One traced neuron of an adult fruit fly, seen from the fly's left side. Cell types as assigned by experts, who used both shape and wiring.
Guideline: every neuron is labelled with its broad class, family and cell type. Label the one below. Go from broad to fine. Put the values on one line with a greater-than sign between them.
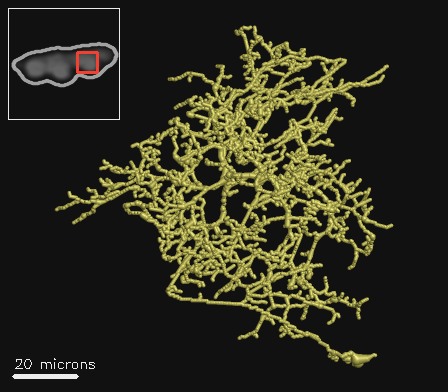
nerve-cord intrinsic neuron > hemilineage 16B > IN16B036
